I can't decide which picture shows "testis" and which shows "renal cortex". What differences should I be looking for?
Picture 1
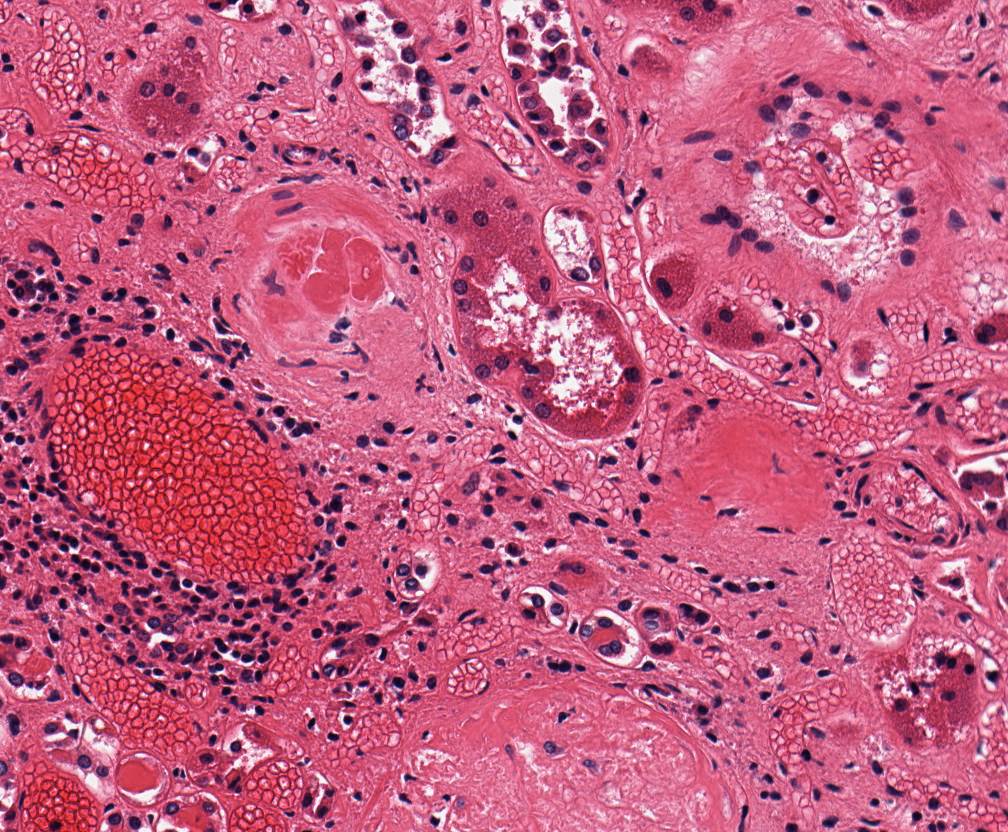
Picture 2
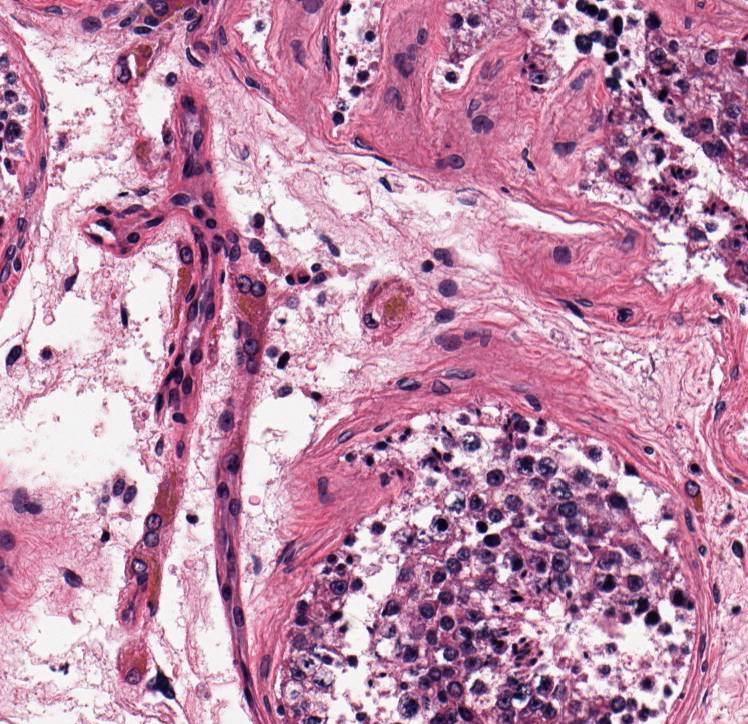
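The renal cortex is in picture 1 and the testis in picture 2. In picture 1, tubules lined by a single layer of epithelial cells with pink cytoplasm and round nuclei lie mainly in the upper centre and upper right. Rounded, pale pink, glassy structures with few nuclei sit among them. Pink fibrous stroma with scattered elongated dark nuclei widens the tissue between the tubules. In picture 2, rounded tubular units at the lower right and along the top have thick walls of wavy pink fibrous tissue, their flattened nuclei running parallel to the tubule outline. A thin-walled vessel with elongated dark lining nuclei runs vertically through the left-centre, and cells along it hold golden-brown granular pigment.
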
